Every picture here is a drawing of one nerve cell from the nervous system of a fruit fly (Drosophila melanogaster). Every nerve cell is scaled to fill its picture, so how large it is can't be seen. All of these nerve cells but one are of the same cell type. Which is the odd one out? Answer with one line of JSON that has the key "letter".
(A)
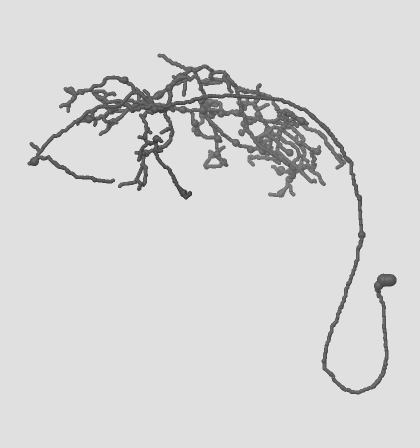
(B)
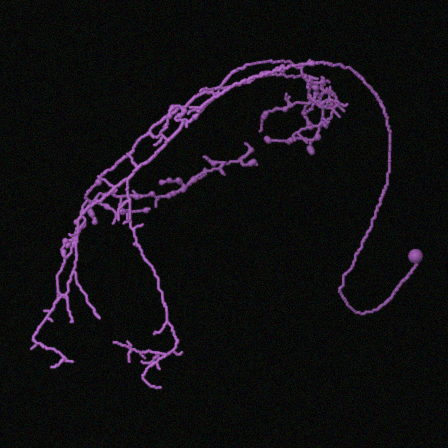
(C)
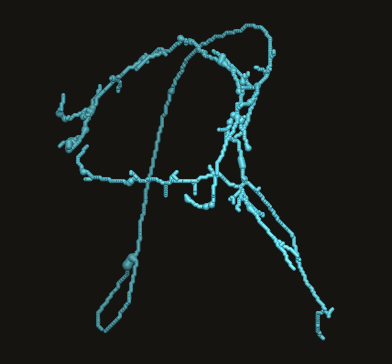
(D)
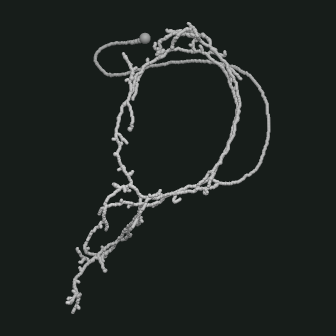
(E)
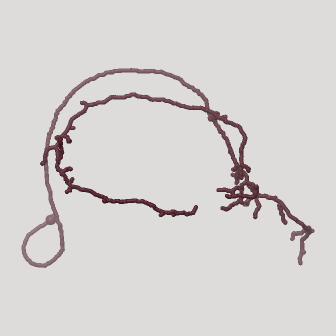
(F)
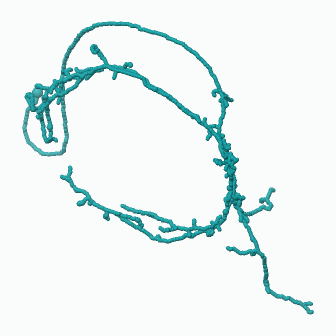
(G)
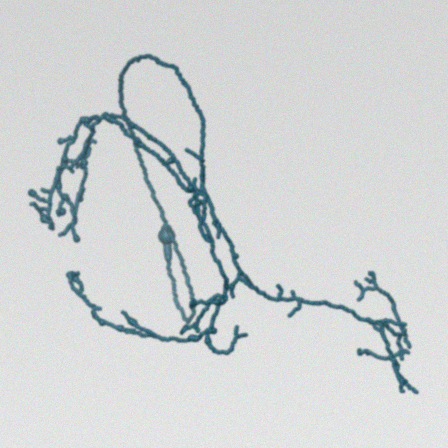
{"letter": "A"}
